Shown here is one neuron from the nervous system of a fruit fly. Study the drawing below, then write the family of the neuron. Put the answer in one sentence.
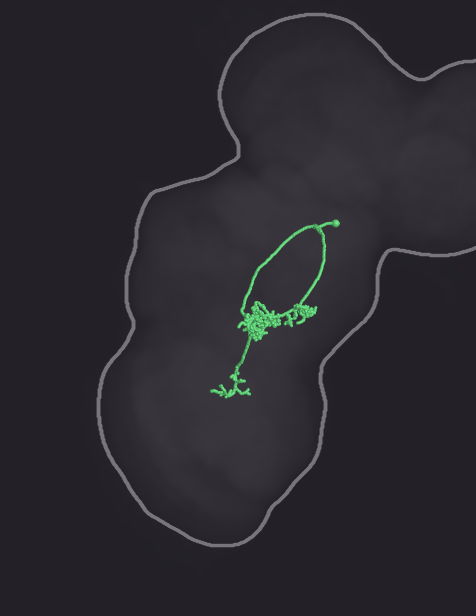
The family is hemilineage VLPl&p1_posterior.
